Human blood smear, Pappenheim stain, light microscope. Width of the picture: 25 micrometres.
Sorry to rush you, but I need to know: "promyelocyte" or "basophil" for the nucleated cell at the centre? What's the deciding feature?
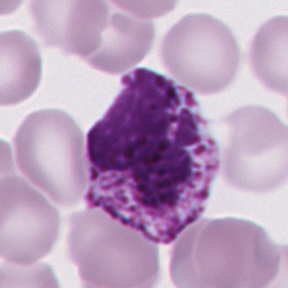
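This cell is a basophil. It measures about 16 by 12 micrometres, with the nucleus filling its upper and central part and most of the cytoplasm lying below. Coarse dark purple granules are scattered through the cytoplasm, and further dark granules overlie the nucleus as darker dots. Between the granules, the cytoplasm is very pale, almost colourless.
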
